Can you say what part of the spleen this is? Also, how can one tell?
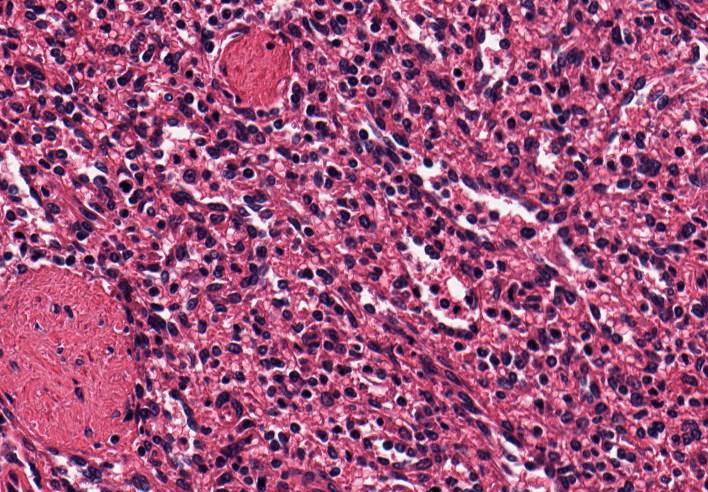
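The field is red pulp, nearly all of it a continuous sheet of densely packed cells, without epithelium or glands.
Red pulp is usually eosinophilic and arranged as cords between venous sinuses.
Many round nuclei here have a rim of pink cytoplasm, and narrow slit-like spaces run between the cells, chiefly in the centre and right half.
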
